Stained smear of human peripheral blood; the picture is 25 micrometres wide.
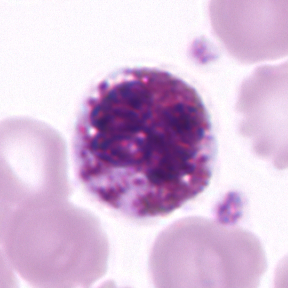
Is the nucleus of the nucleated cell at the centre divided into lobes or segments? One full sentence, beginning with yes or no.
Yes, there are two or more lobes making up the nucleus of the cell.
